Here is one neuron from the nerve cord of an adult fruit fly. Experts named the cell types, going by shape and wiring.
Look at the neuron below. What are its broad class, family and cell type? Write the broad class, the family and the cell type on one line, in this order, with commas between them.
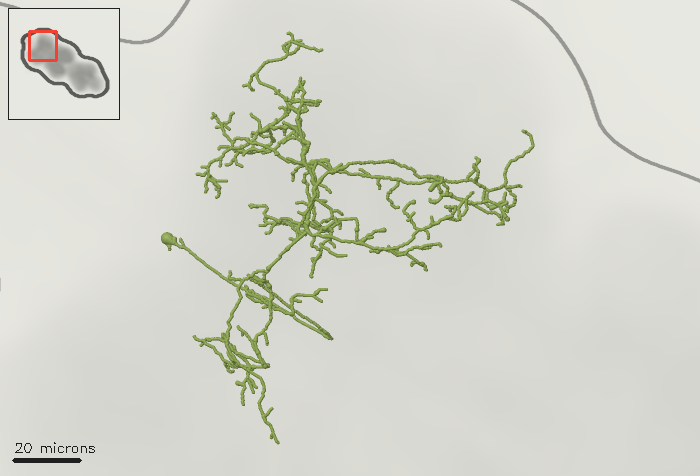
nerve-cord intrinsic neuron, hemilineage 02A, IN02A029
